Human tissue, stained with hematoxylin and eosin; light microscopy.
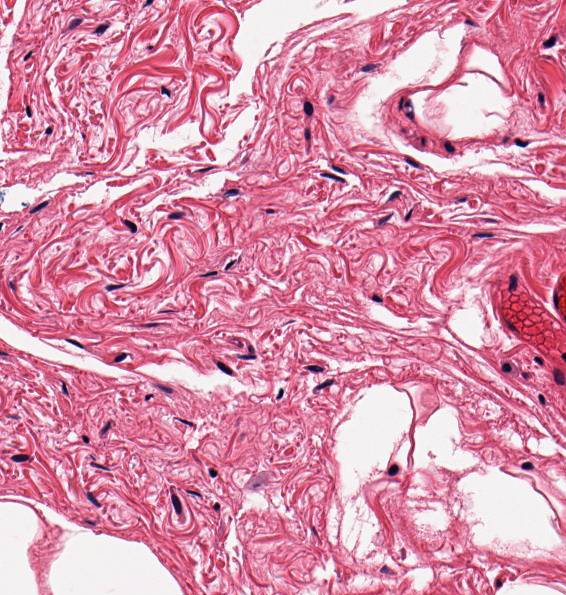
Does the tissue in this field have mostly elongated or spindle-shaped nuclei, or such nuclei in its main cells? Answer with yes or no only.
Yes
